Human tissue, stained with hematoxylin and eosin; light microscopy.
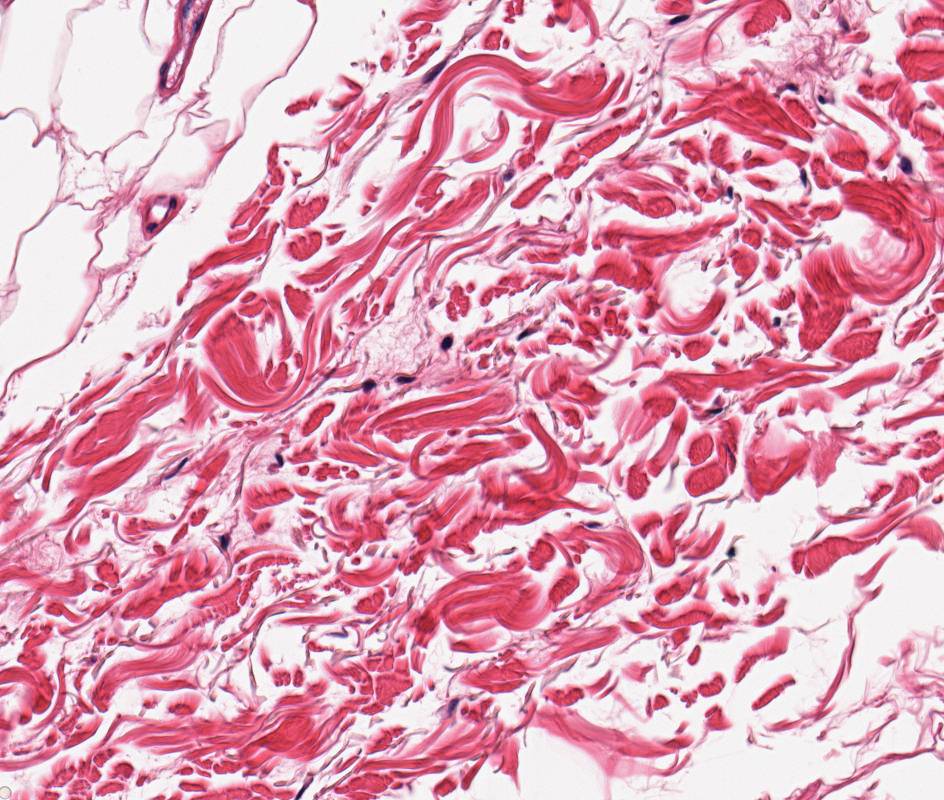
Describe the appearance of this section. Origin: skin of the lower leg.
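Field mostly thick, deeply eosinophilic collagen bundles running in many directions. Bundles cut lengthwise as wavy bands, crosswise as rounded profiles. Nuclei few, small, dark, elongated, lying singly between bundles. Upper left: small blood vessels with dark-nucleated walls at edge of fat.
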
